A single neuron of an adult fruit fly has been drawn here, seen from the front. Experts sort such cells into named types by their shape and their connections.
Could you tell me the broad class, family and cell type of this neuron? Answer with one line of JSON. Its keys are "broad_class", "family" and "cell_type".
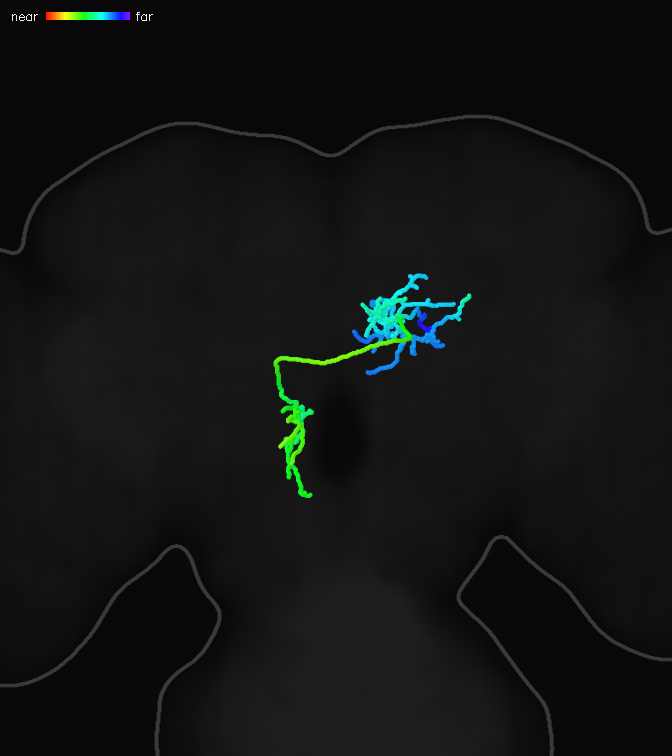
{"broad_class": "central-brain intrinsic neuron", "family": "hemilineage DM5_central", "cell_type": "CB1554"}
